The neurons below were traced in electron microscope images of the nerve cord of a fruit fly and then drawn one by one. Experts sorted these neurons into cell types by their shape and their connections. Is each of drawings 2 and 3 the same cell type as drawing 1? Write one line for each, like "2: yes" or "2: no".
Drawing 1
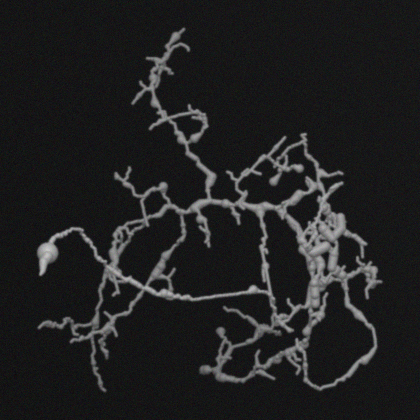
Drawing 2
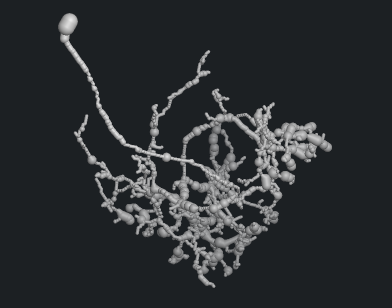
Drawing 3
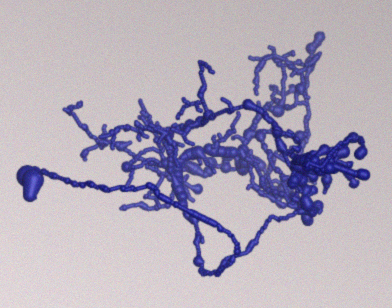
2: no
3: yes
